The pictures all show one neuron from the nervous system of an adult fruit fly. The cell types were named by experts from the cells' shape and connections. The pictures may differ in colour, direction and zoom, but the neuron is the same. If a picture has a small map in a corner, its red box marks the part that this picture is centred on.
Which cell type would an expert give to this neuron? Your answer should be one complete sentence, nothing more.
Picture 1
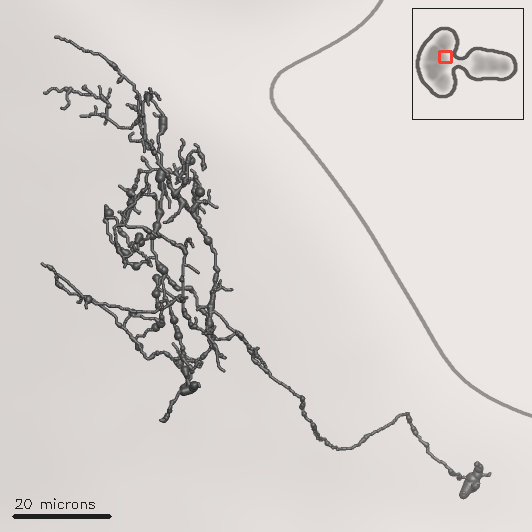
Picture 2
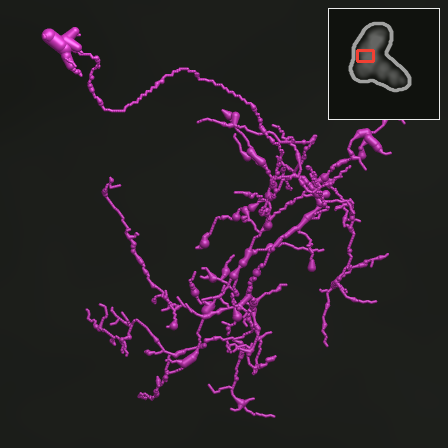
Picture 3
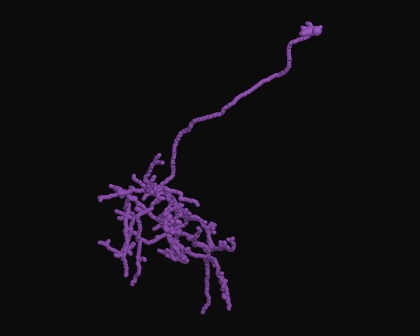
The cell type designation of this neuron is CB2792.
